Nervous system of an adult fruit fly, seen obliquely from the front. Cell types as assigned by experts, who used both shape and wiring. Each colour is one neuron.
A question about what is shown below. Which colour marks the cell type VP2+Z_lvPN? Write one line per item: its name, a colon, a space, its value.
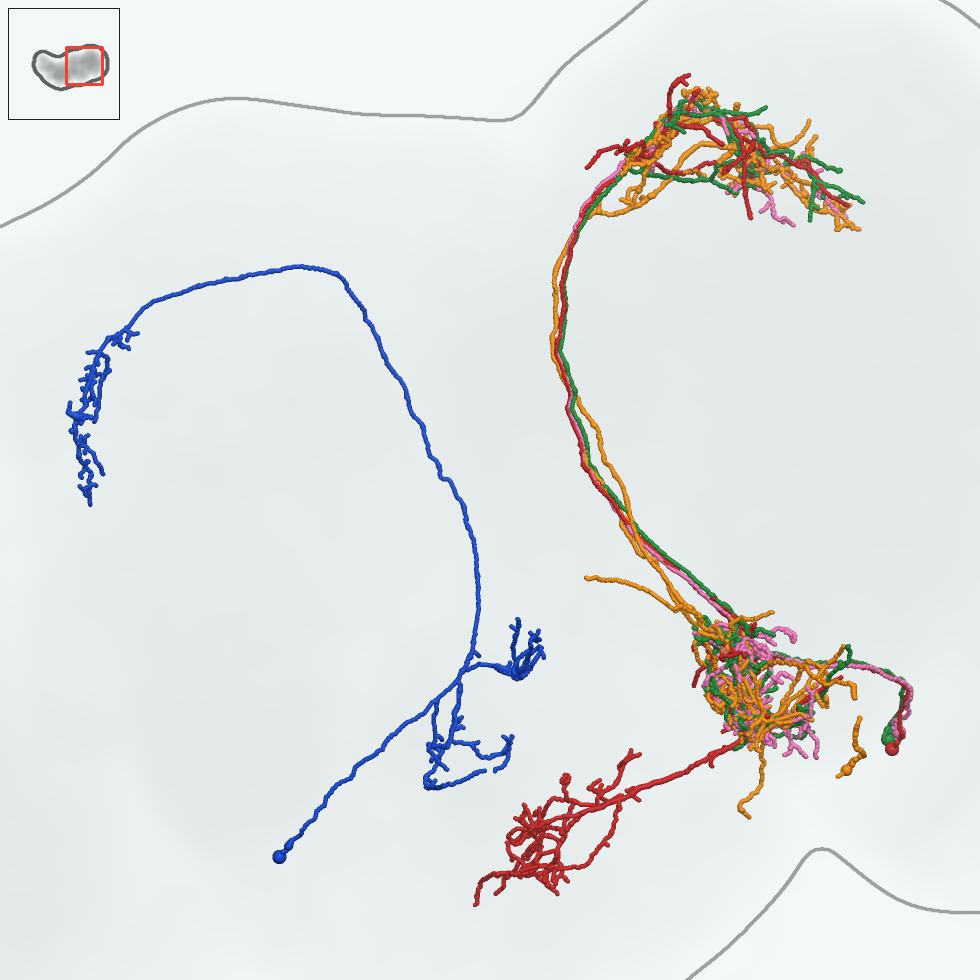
colour: red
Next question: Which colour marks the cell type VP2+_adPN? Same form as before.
colour: orange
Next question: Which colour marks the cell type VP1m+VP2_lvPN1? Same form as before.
colour: green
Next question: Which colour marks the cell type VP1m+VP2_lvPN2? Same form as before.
colour: pink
